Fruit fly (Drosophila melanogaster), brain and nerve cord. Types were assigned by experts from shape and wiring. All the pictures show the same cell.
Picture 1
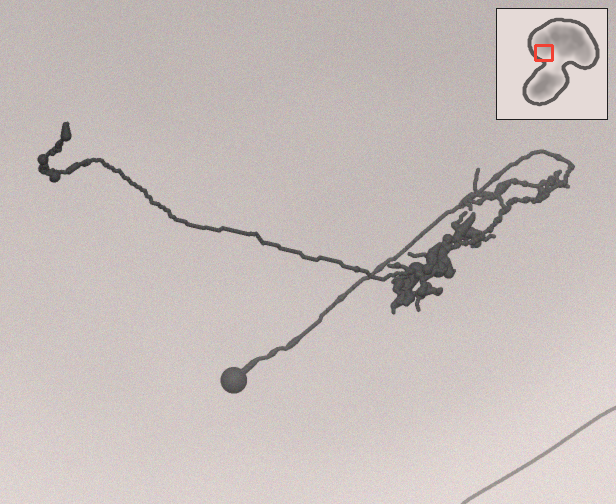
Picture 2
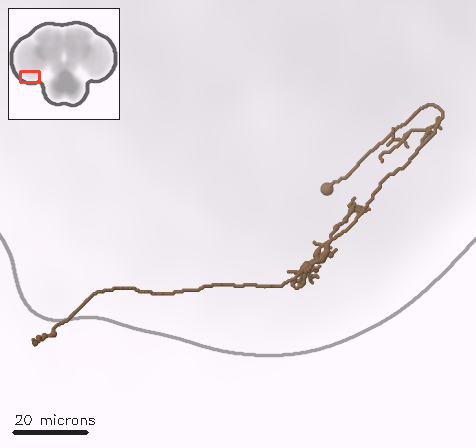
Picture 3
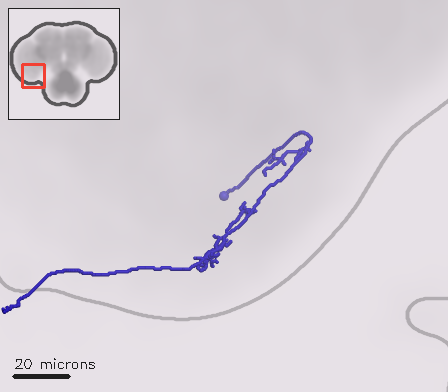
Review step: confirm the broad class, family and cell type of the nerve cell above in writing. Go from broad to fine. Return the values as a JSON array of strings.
["optic-lobe intrinsic neuron", "C", "C3"]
